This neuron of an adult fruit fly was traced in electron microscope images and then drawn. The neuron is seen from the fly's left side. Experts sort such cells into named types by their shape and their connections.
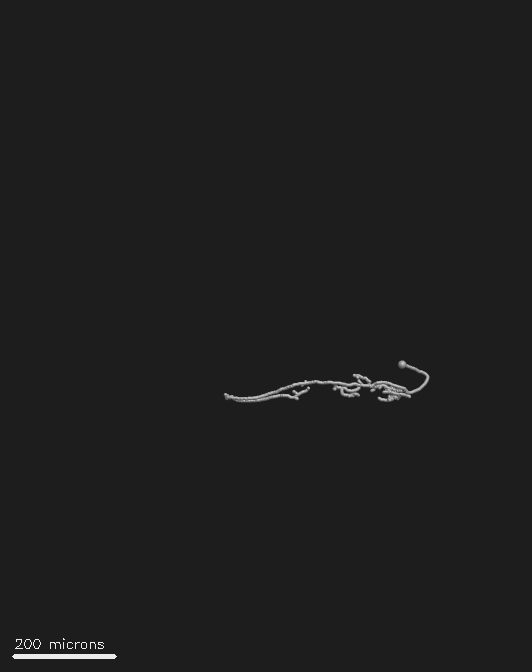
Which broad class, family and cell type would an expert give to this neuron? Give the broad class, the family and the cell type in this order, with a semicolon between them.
ascending neuron; hemilineage 19B; AN19B101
